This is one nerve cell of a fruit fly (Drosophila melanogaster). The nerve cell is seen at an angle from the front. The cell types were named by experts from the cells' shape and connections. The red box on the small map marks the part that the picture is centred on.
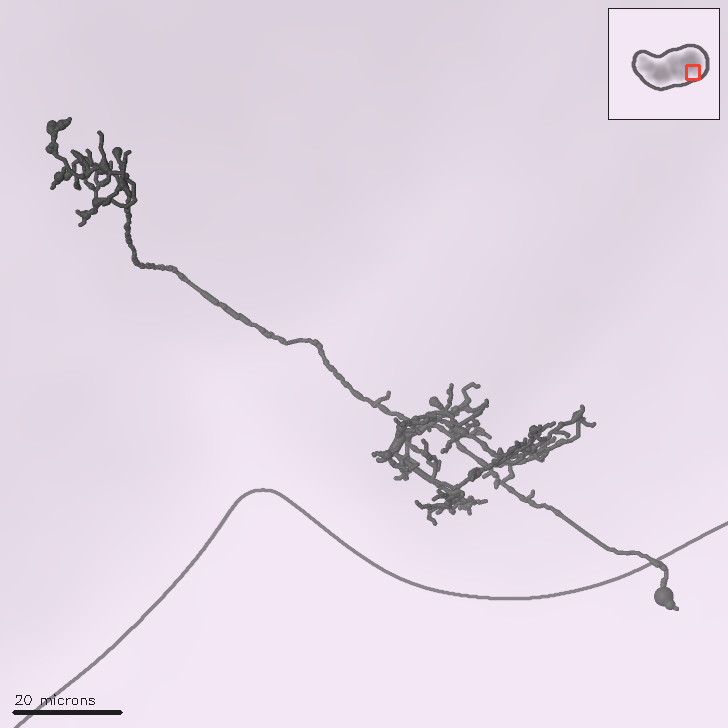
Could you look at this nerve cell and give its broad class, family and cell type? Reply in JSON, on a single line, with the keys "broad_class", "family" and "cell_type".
{"broad_class": "optic-lobe intrinsic neuron", "family": "Tm", "cell_type": "Tm36"}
